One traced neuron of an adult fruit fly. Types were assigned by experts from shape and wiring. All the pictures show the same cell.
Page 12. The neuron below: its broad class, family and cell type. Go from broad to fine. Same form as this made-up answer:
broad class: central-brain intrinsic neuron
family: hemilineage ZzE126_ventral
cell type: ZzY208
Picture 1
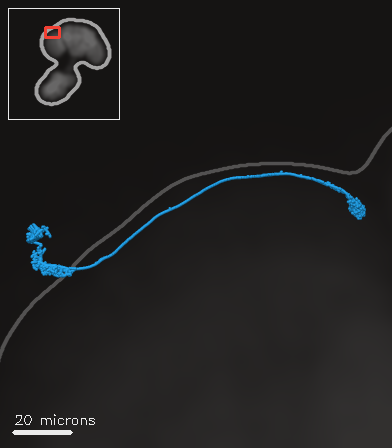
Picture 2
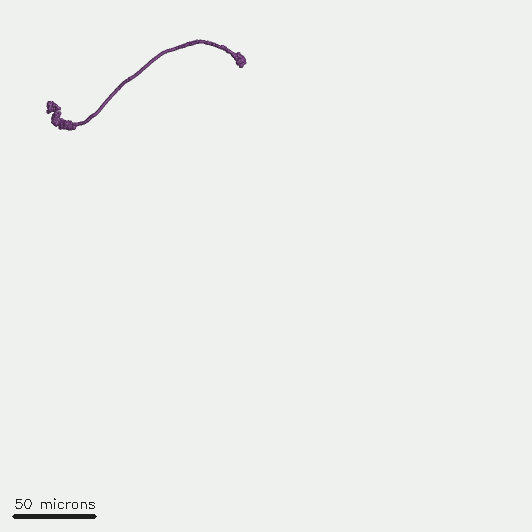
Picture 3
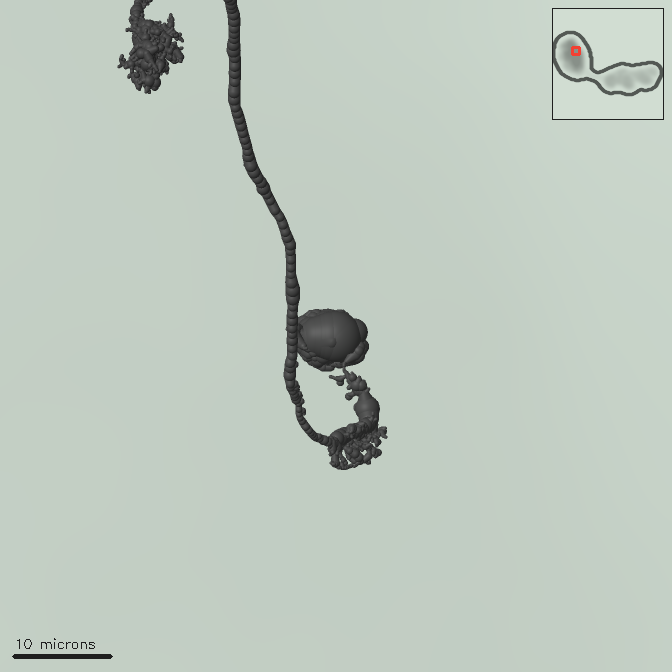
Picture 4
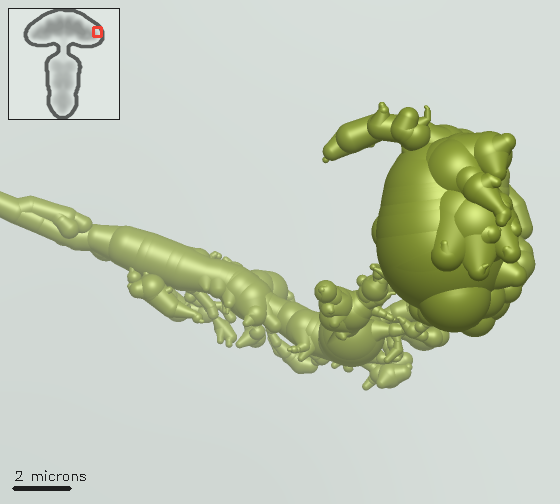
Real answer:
broad class: optic-lobe intrinsic neuron
family: L
cell type: L2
